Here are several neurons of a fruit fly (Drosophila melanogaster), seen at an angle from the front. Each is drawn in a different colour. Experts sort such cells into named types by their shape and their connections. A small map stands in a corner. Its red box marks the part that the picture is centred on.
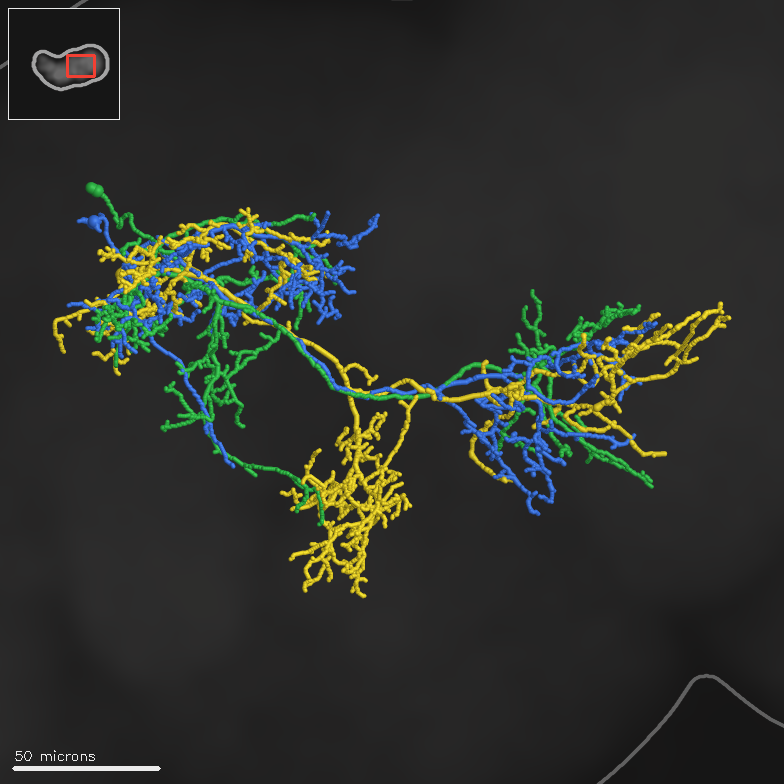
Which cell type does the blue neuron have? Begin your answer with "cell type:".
cell type: IB062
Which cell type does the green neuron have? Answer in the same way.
cell type: PS203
